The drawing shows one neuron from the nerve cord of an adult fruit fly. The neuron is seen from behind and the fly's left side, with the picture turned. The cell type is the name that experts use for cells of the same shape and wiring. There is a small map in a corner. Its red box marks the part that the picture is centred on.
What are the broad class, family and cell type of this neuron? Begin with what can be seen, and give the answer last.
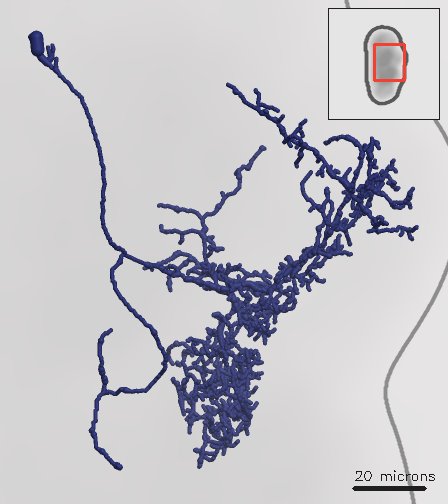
By the scale bar it is about 120 microns tall in this view. As drawn here it is about as wide as it is tall. This is a nerve-cord intrinsic neuron. The family is hemilineage 23B. It is of cell type IN23B024.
